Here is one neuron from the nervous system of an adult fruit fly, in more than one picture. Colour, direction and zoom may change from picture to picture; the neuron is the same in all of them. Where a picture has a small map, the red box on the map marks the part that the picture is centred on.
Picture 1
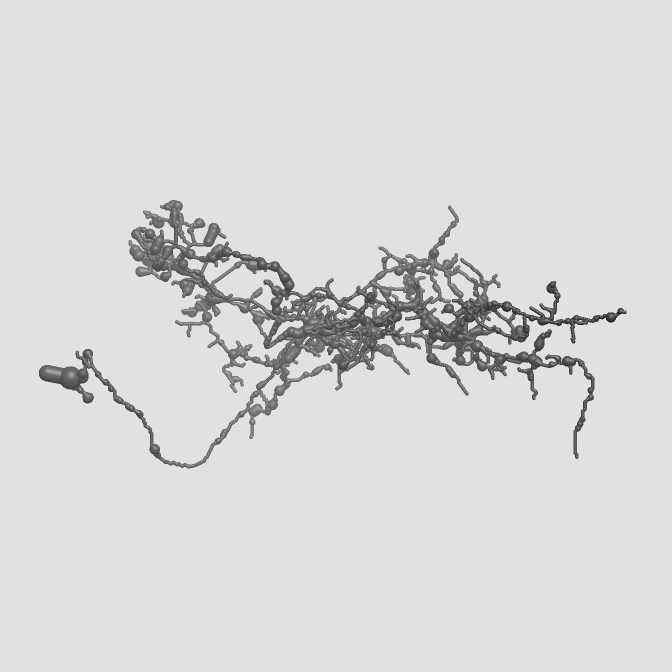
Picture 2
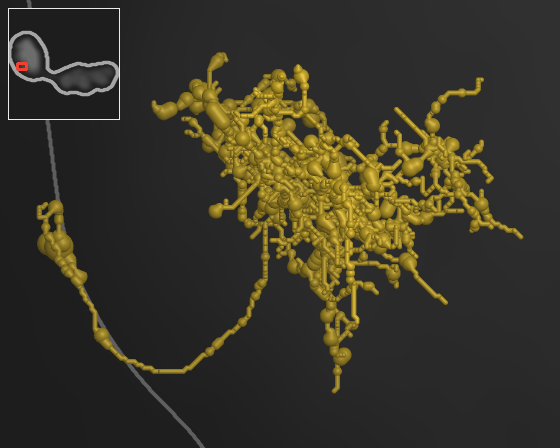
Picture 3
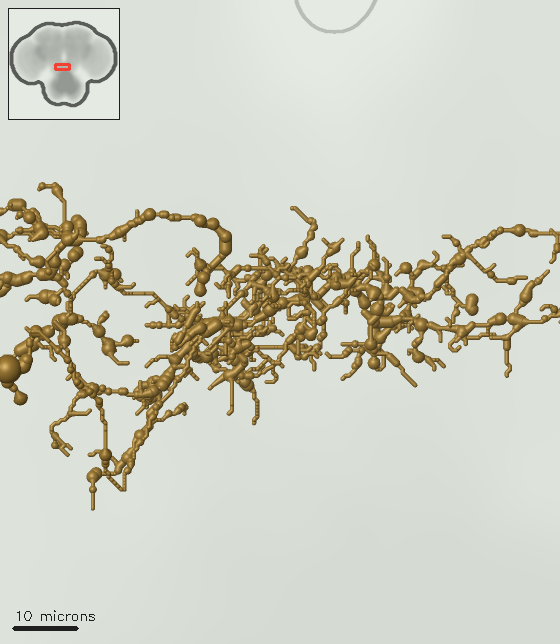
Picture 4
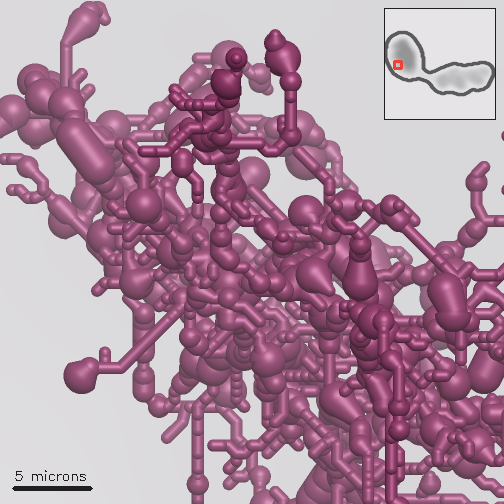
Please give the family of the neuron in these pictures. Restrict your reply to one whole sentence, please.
This neuron is categorized under the family hemilineage TRdm.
